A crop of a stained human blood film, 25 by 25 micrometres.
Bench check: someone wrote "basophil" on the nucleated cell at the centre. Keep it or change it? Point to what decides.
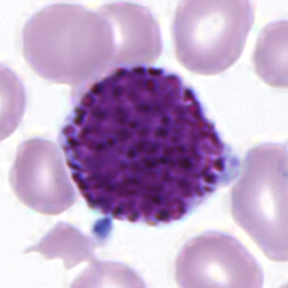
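Look at how the coarse dark purple granules cover the whole cell, running right over where the nucleus would be, so that you can't make out the nucleus's outline through them.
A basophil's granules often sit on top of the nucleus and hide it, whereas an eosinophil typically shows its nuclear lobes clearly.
So yes, basophil fits, and eosinophil doesn't. The sheer crowding of granules could fit either name on its own.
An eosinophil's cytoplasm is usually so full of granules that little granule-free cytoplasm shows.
Nor does the roughly round outline count against eosinophil.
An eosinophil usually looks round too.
Otherwise, the granules at the margin give the edge a beaded, knobbly look, and no clear vacuoles are seen.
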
